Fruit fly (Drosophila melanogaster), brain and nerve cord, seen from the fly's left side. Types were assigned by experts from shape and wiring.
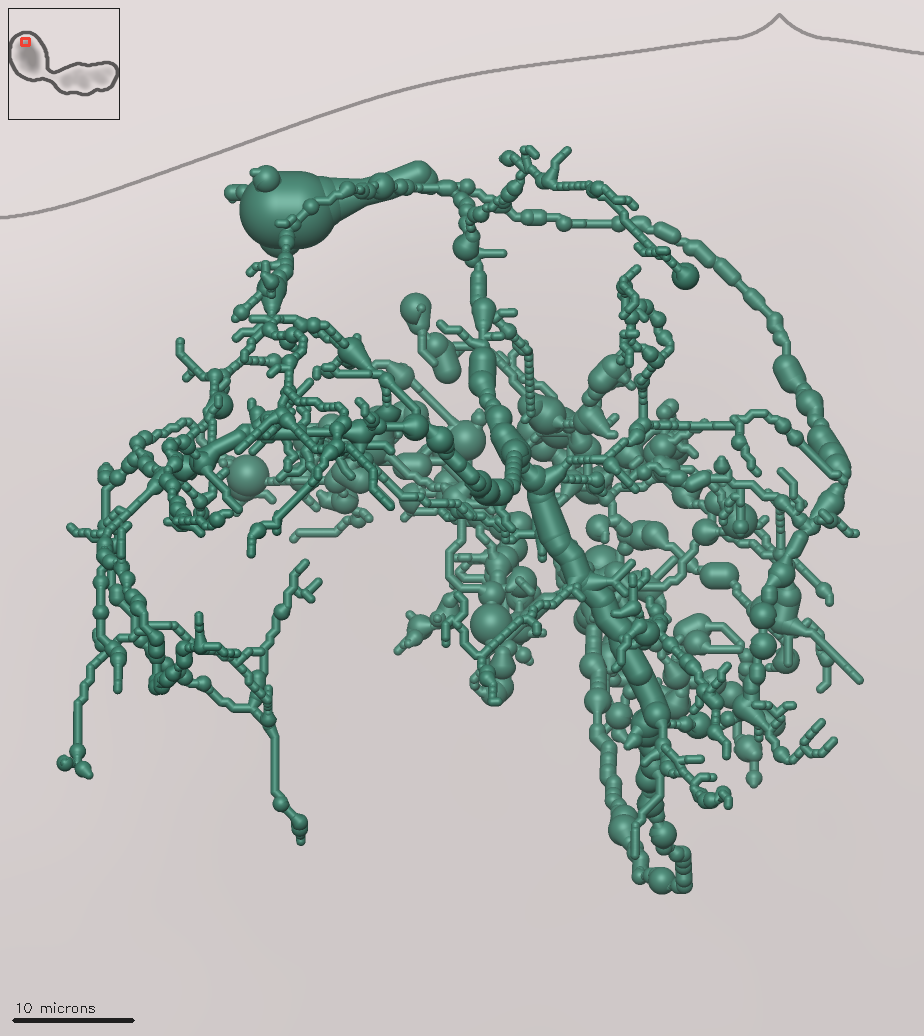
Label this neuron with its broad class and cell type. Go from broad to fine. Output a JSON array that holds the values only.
["central-brain intrinsic neuron", "SMP335"]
